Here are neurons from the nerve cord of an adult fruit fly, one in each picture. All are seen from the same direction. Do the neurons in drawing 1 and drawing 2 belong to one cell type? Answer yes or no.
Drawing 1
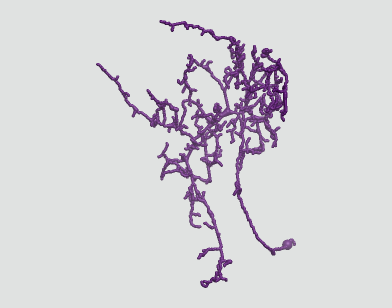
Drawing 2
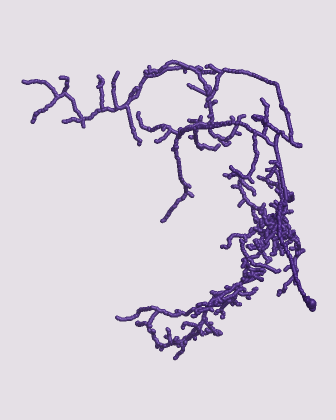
no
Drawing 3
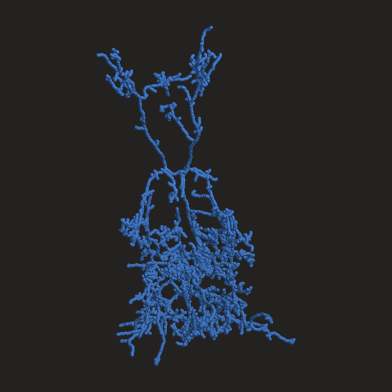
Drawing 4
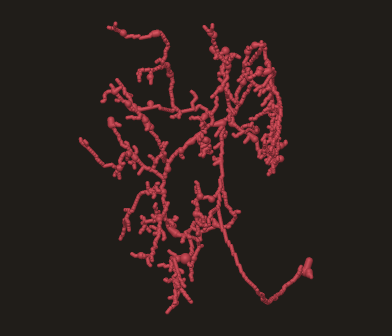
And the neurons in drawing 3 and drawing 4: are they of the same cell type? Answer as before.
no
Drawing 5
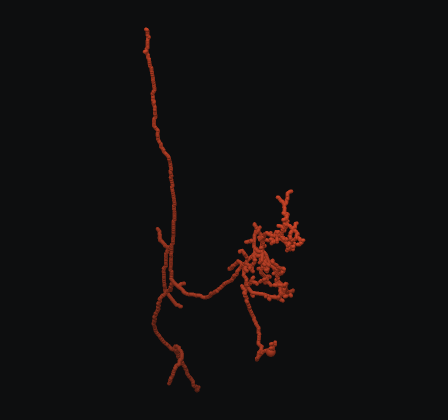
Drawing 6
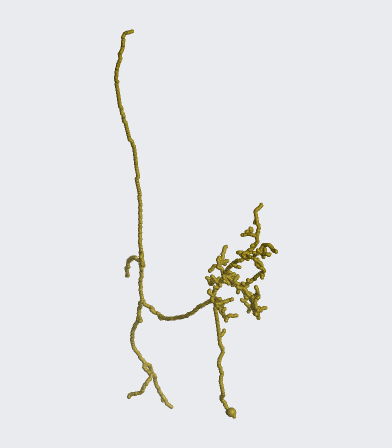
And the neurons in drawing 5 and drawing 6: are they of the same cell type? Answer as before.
yes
